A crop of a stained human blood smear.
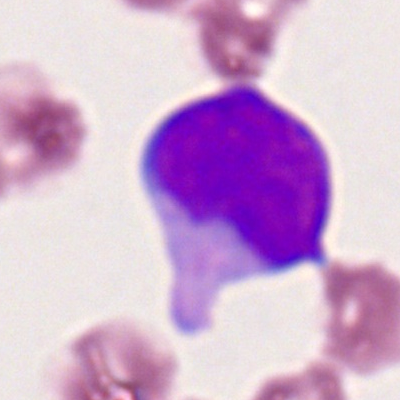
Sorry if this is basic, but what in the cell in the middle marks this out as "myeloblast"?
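In favour of myeloblast: the nucleus fills most of the cell.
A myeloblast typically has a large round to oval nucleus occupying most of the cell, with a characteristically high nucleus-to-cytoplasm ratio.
Less in keeping: the cytoplasm is pale lilac-blue.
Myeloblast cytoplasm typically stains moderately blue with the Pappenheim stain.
Also noted: a tapering tail of cytoplasm extends downward, and the visible cytoplasm lies mainly at the lower left.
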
